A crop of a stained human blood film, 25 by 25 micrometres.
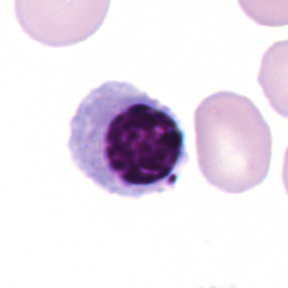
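Normoblast, the nucleated cell at the centre of this stained human peripheral blood smear. Notice the nucleus: round, with no indentation at all, and sitting off-centre toward the right side of the cell. The cytoplasm is a pale greyish-blue, its widest rim on the left side of the cell.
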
